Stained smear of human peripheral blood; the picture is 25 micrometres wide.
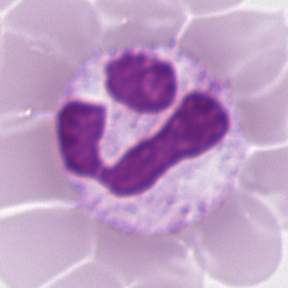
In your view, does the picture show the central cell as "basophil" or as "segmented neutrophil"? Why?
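Segmented neutrophil, not basophil. Granules: fine, small and violet, sprinkled through plentiful pale pinkish cytoplasm.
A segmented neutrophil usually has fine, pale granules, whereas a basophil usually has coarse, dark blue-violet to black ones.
Chromatin dense and dark purple; the rest of the nucleus forms a long curved band running from the left side down and across to the right.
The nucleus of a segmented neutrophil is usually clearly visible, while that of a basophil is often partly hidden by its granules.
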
